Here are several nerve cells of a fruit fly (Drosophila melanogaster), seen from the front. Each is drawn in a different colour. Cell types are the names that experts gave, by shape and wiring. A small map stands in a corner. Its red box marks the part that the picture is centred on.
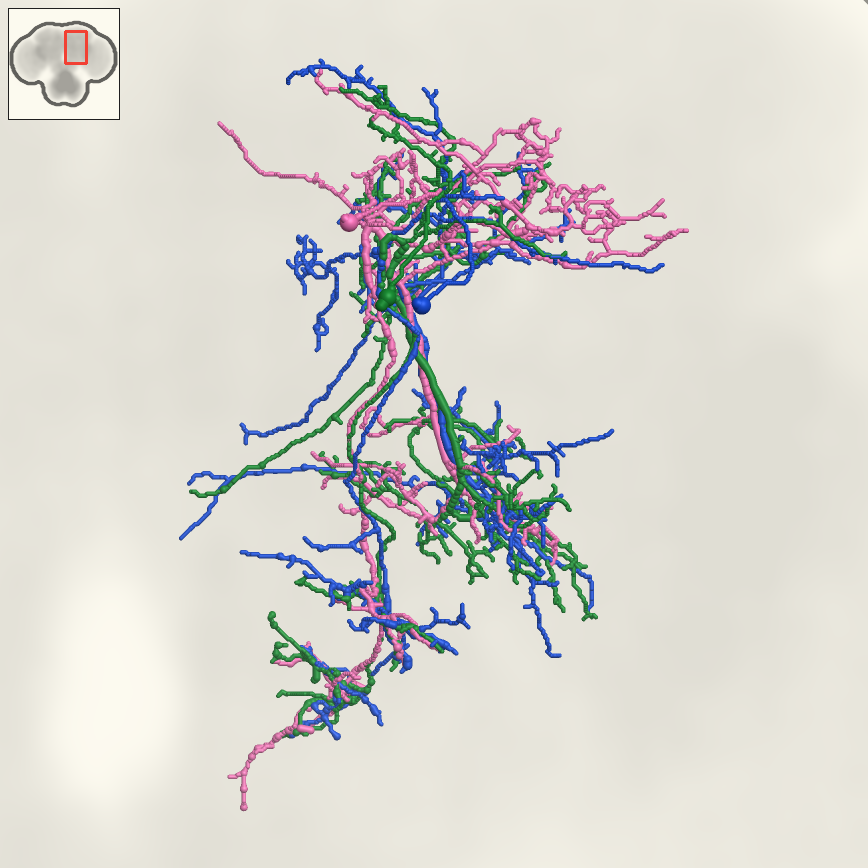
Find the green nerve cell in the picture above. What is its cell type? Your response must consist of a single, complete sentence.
This neuron is an instance of the cell type LAL029_a.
